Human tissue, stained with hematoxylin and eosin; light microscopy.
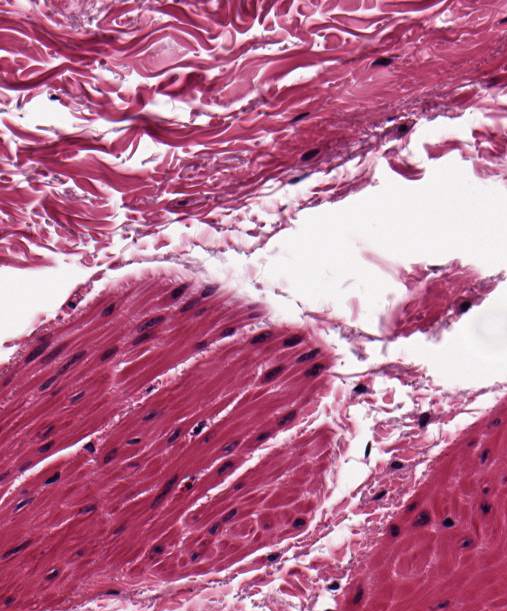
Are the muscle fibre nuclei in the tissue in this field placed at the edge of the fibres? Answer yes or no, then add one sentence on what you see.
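No. The muscle cells in the lower-left bundle have elongated dark nuclei lying centrally within the cells.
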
